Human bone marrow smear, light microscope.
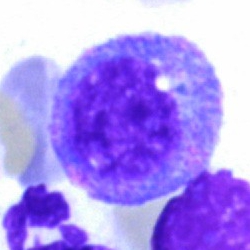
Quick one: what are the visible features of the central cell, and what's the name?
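Nucleus sits toward the lower left, leaving a wider band of cytoplasm on the upper right. That cytoplasm is a moderate pale blue-lavender rim, scattered with fine pink-purple granules. One small round clear spot lies at the nucleus's upper right edge. This is a promyelocyte.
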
